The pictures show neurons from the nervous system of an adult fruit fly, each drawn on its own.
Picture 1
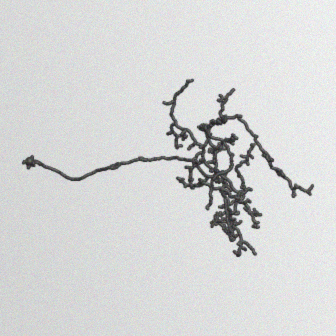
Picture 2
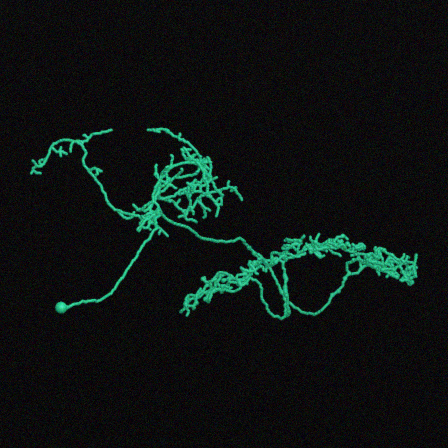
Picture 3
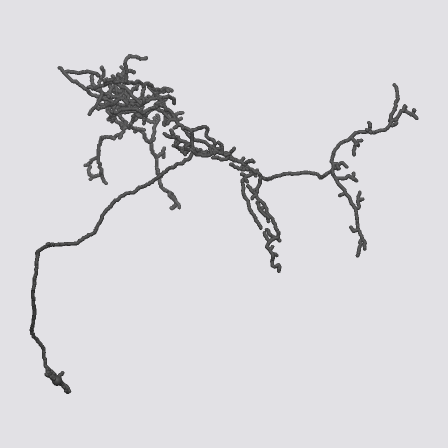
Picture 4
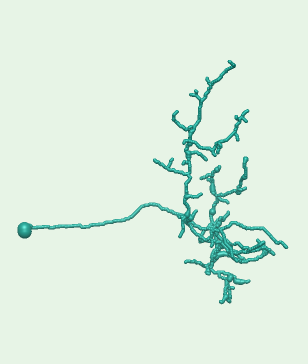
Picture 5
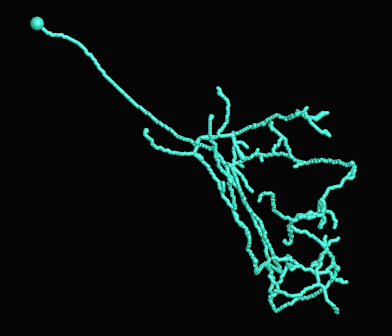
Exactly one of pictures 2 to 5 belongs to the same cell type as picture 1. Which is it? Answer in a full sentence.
Picture 4 shows a neuron of the same cell type.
